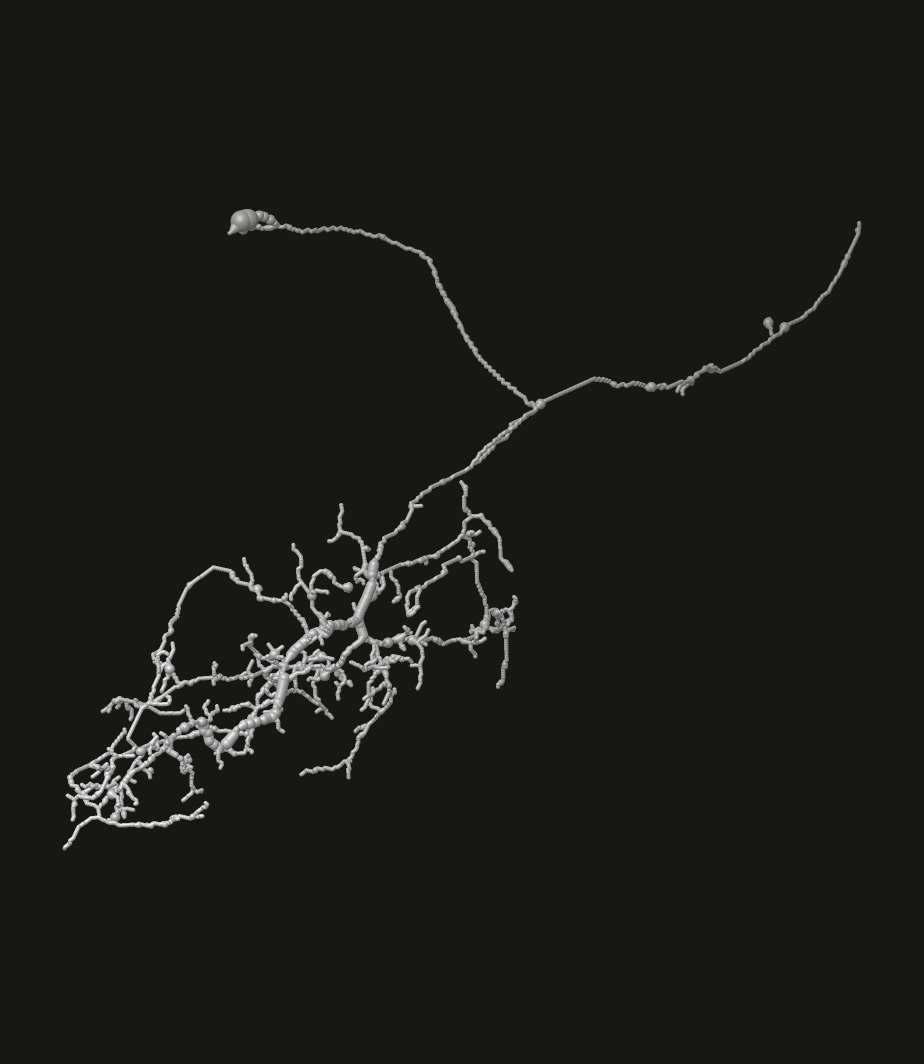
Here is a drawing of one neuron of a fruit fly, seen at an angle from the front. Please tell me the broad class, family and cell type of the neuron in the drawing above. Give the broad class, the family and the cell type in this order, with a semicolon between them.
nerve-cord intrinsic neuron; hemilineage 11A; IN11A032_c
